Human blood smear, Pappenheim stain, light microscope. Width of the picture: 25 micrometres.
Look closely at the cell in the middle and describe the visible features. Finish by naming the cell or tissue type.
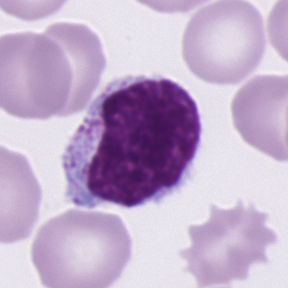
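First, the nucleus: its chromatin is dark purple and coarsely clumped, and it fills about 70% of the cell's area. Next, the cytoplasm: it lies mainly as a crescent on the left side of the nucleus and is pale blue-grey. Then, granules: scattered fine purple granules are present in that cytoplasm. Finally, the cell is a large granular lymphocyte.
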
